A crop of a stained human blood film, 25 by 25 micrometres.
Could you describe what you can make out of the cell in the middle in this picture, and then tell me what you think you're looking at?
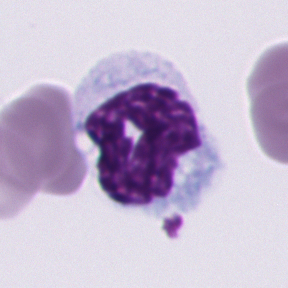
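See how the nucleus folds into a ring around a small clear gap, its chromatin dark purple and coarsely clumped? The cytoplasm is pale greyish blue, with its rim widest above the nucleus. That's a monocyte.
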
